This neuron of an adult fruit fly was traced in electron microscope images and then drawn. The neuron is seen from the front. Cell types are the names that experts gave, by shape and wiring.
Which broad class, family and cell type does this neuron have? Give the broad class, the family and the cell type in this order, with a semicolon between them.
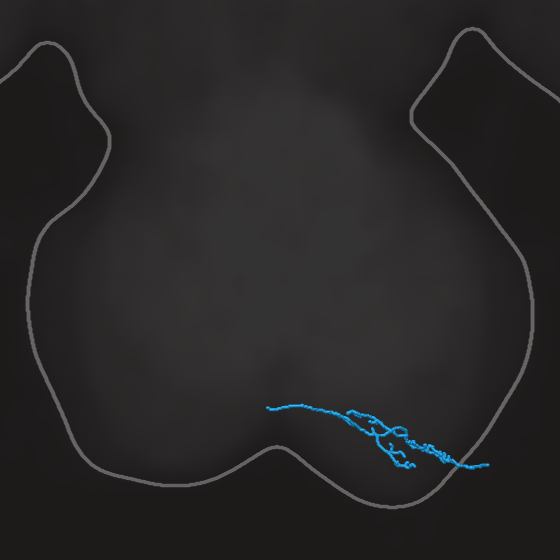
sensory neuron entering the nerve cord; class gustatory; LgLG7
